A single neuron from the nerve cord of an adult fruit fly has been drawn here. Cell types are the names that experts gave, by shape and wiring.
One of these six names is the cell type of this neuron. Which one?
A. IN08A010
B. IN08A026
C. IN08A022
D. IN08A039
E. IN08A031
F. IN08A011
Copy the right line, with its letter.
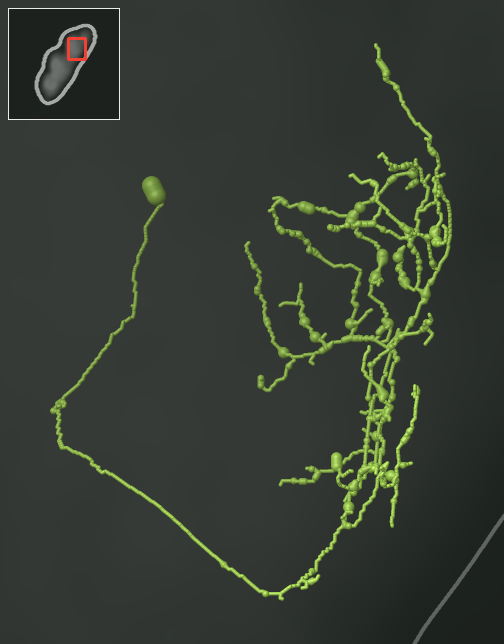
E. IN08A031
